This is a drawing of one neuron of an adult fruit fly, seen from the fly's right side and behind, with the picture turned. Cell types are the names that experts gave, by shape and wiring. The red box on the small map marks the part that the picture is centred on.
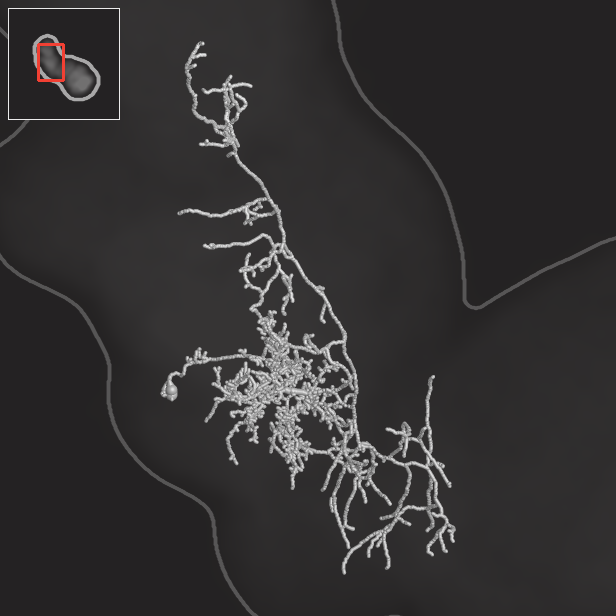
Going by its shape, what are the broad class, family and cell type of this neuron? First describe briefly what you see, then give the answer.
Dozens of branch ends can be seen. In this view it is taller than it is wide. Its broad class is nerve-cord intrinsic neuron. Its family is hemilineage 06B. Its cell type is IN06B018.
